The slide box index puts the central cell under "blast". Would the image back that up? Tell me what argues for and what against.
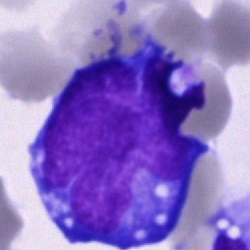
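The outline is irregular and angular, and the nucleus fills most of the cell, with cytoplasm mainly along the lower edge. The purple chromatin is fine and fairly evenly spread. The deep blue cytoplasm shows no distinct granules, and small blue blebs and fragments project from the top edge.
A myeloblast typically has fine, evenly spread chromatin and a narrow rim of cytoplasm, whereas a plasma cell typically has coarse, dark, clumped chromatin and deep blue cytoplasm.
The chromatin and the scant cytoplasm favour blast over plasma cell; only the deep blue colour suits plasma cell. The name blast fits.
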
